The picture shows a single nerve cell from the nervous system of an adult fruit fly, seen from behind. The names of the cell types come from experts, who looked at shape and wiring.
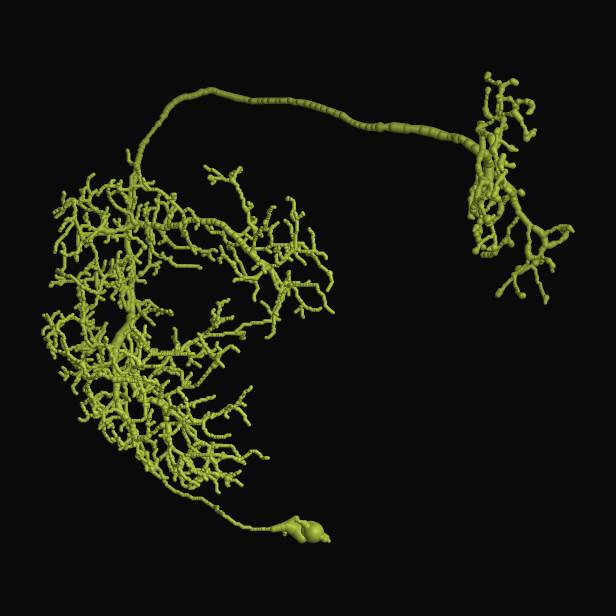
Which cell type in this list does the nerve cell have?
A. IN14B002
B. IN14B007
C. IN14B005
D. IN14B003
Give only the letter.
C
